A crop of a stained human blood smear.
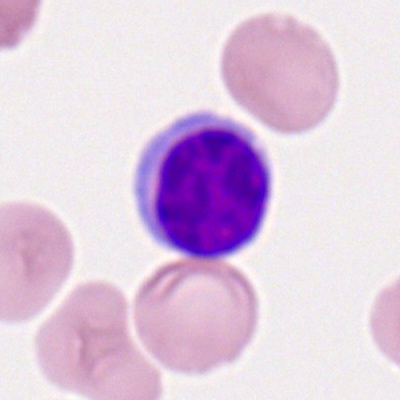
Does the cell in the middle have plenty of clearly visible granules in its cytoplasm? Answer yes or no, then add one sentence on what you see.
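No. No granules are seen in the cytoplasm.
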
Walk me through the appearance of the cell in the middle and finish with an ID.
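First, the outline is round and smooth. Next, the chromatin is dense, dark purple and coarsely clumped. Then the cytoplasm, which is pale blue and forms a narrow crescent, widest on the left side of the cell. The cell is a lymphocyte.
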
